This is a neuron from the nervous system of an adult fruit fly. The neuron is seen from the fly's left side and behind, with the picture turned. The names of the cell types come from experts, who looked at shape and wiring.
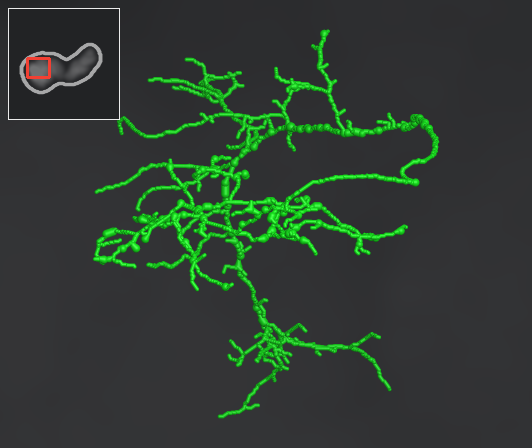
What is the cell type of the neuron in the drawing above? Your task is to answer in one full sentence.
This neuron is classified under the cell type SMP489.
